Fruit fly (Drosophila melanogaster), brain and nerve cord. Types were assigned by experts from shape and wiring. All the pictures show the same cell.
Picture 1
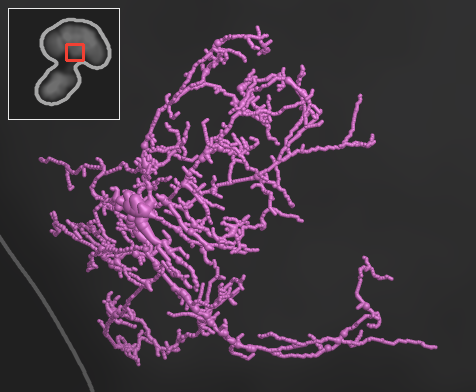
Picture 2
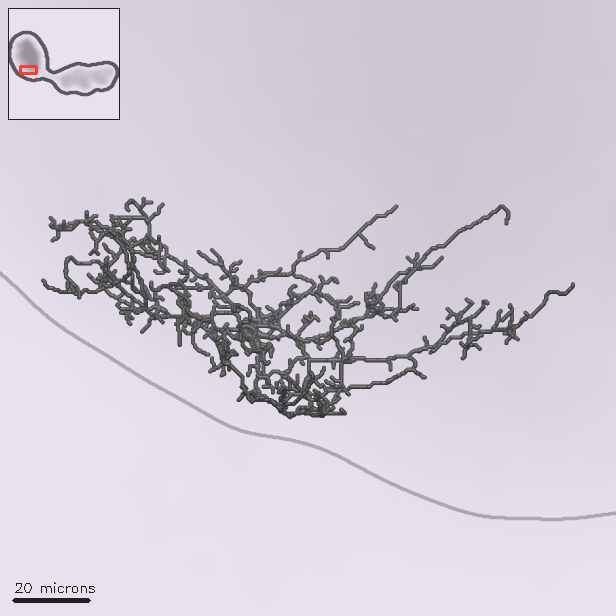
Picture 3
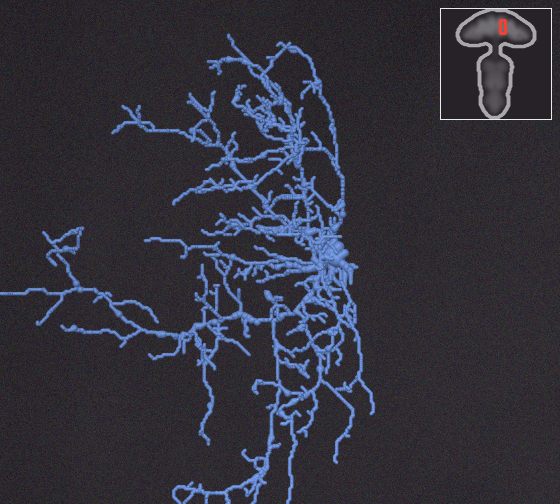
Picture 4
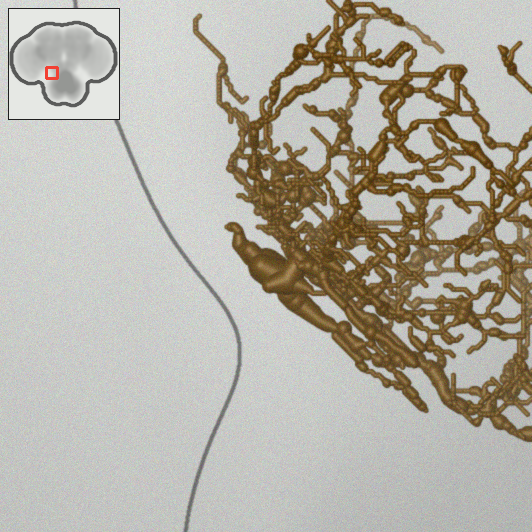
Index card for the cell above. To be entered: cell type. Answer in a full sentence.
The cell type is MN4a.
